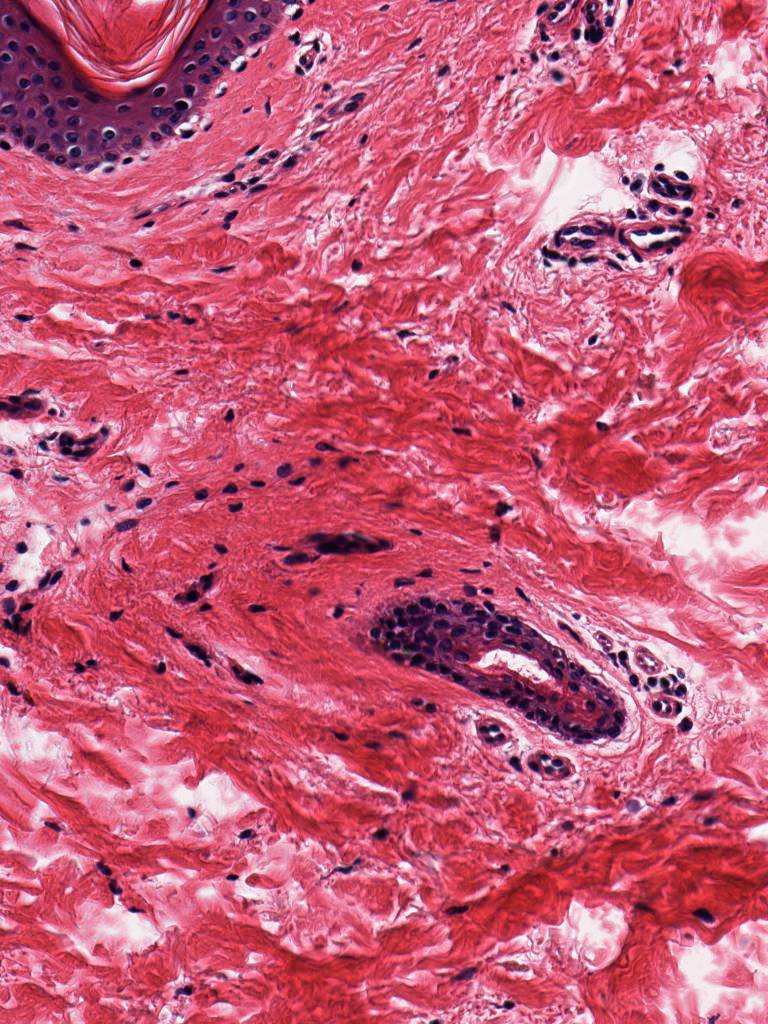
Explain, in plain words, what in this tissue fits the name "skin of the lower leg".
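So this is skin of the lower leg, and I'd begin in the top-left corner, where a curved band of stratified squamous epithelium with many dark purple nuclei goes with that.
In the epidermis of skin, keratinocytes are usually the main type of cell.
Most of the field, I notice, is filled with dense, wavy, deeply eosinophilic collagen bundles, which fits too.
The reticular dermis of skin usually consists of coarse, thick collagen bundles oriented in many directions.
Small, dark, elongated fibroblast nuclei lie singly among those bundles. Then, up in the upper right, there's a small cluster of tiny tubular profiles with dark nuclei, sitting within looser stroma.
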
